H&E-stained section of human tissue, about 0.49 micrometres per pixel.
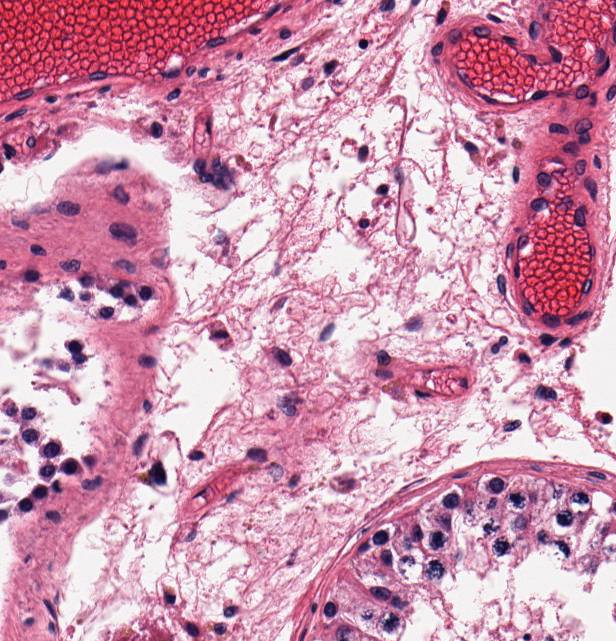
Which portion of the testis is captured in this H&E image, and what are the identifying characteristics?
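Centrally, the field shows loose connective tissue. There the stroma is loose and pale pink, with wispy fibres, few cells and much clear space, torn into ragged strands with empty gaps.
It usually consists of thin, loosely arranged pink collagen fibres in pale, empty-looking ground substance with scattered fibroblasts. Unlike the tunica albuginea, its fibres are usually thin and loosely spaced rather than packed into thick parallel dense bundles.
A large lumen packed with red blood cells runs along the top left edge, and part of a thin-walled tubule filled with layers of cells lies at the bottom right.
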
